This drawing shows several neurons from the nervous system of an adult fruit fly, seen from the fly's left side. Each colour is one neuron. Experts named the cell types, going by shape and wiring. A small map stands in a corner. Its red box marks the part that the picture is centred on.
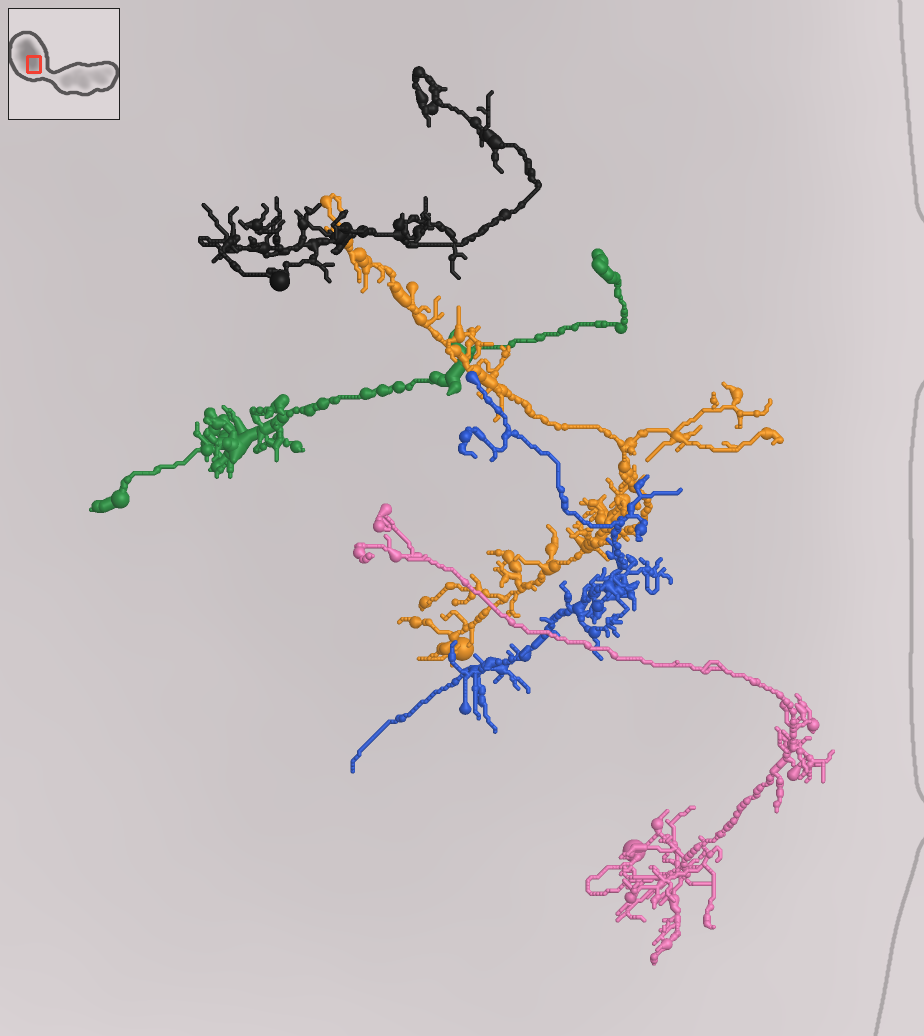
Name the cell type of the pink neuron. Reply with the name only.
Tm6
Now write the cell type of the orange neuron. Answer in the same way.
TmY5a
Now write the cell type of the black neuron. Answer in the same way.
Tm12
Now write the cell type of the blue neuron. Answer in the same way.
TmY18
